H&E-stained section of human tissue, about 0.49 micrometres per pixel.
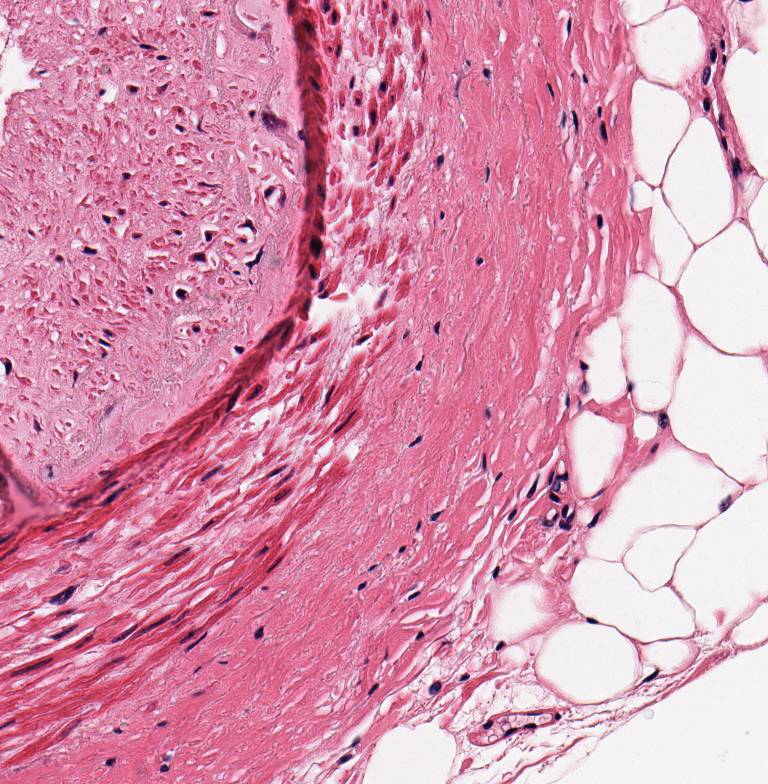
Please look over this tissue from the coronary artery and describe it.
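See that big rounded compartment filling the upper left? Inside it's pale pink and finely bubbly, with just a few small dark nuclei here and there. A fibrous band wraps it, and beyond that, wavy collagen fibres follow its curve. That collagenous stroma has sparse, thin, spindle-shaped nuclei, and fat runs down the right side.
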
